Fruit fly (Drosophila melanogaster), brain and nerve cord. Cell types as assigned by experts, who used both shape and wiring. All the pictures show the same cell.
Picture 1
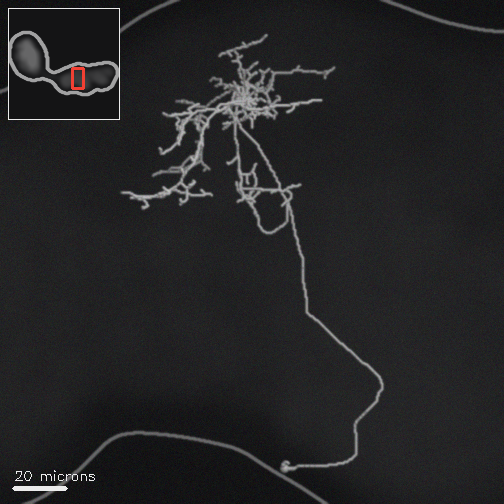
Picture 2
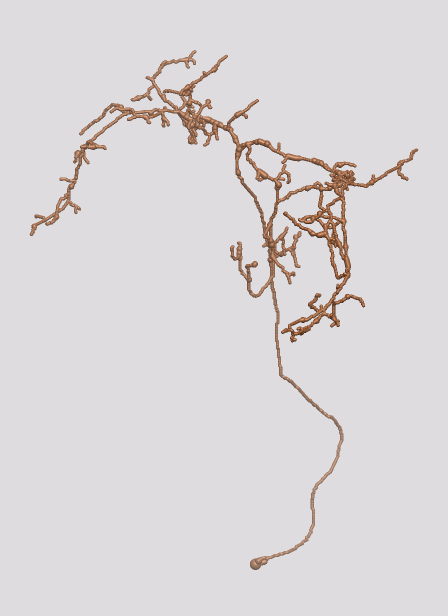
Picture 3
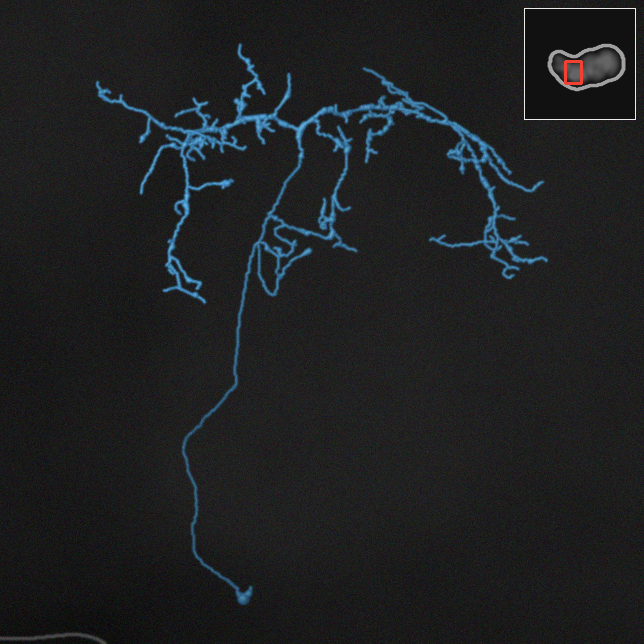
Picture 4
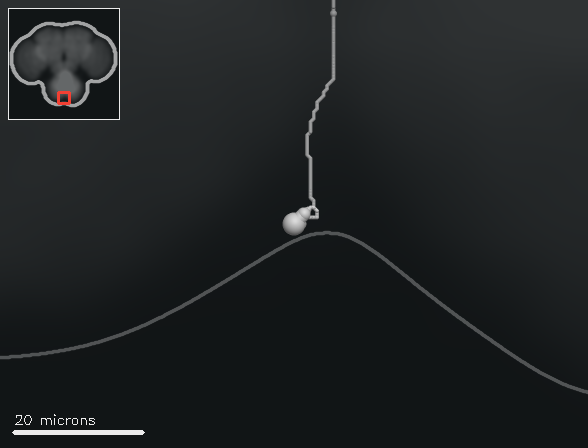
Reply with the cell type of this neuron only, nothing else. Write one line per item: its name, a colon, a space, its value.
cell type: IN00A057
